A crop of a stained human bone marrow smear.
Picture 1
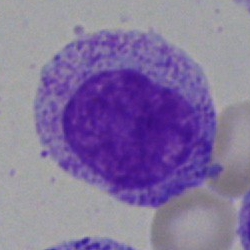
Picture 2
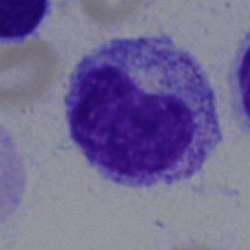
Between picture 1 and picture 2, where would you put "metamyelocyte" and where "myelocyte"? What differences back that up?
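Taking them in order, picture 1 is the myelocyte and picture 2 the metamyelocyte. Item one is nuclear shape: the metamyelocyte's nucleus is kidney-shaped, its notch facing the upper right.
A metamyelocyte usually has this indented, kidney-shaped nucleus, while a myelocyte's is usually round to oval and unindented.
Item two is nuclear position: the myelocyte's nucleus sits toward the lower right, leaving a wider band of cytoplasm at the upper left, and the metamyelocyte's lies off-centre toward the lower left. Item three is chromatin: finely textured in the myelocyte rather than gathered into coarse dark blocks, but dense and dark purple in the metamyelocyte.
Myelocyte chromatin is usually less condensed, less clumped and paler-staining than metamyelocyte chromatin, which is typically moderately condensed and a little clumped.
Item four is cytoplasm: the myelocyte's has a pale bluish-grey background with purple granules scattered through the whole band and no vacuoles, while the metamyelocyte shows a pale clear area in its nuclear notch. Item five is outline, roughly round in both, with slightly angular edges on the myelocyte and a slightly ragged edge on the metamyelocyte. Item six is surroundings: no other cell touches the metamyelocyte, and pale red cells lie nearby on its left.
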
